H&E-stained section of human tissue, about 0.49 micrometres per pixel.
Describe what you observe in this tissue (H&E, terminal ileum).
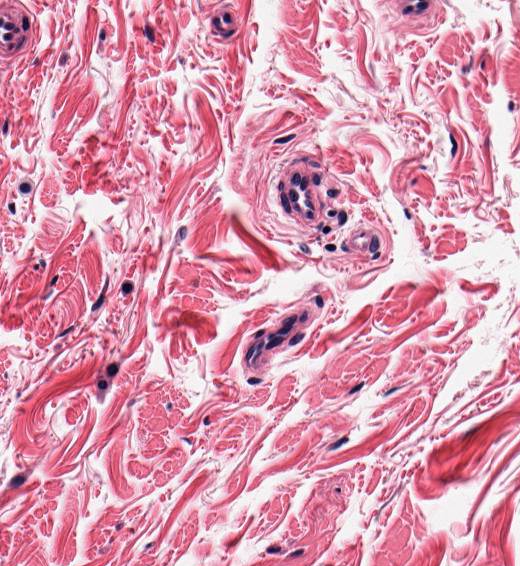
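Look across the field and you'll find it filled with bundles of fibres cut in many different directions: some lengthwise, some obliquely, some across. Between the bundles, small dark nuclei, oval or spindle-shaped, are sparsely scattered. Notice too the narrow white clefts that separate the bundles throughout. There is no epithelium, and there are no fat cells, anywhere in the field.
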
